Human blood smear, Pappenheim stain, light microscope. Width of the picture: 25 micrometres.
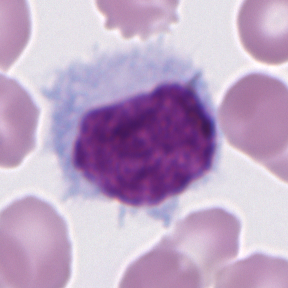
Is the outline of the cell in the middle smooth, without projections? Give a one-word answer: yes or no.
No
